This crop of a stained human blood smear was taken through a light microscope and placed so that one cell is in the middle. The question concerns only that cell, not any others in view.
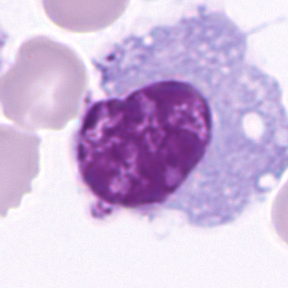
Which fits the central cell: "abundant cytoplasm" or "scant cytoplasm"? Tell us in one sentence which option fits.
The nucleus is surrounded by broad cytoplasm.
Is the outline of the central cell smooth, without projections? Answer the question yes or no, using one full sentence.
No, the cell lacks a smooth edge; its outline is rough.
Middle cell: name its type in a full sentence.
The crop centres on a single cell, and that cell is a plasma cell.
